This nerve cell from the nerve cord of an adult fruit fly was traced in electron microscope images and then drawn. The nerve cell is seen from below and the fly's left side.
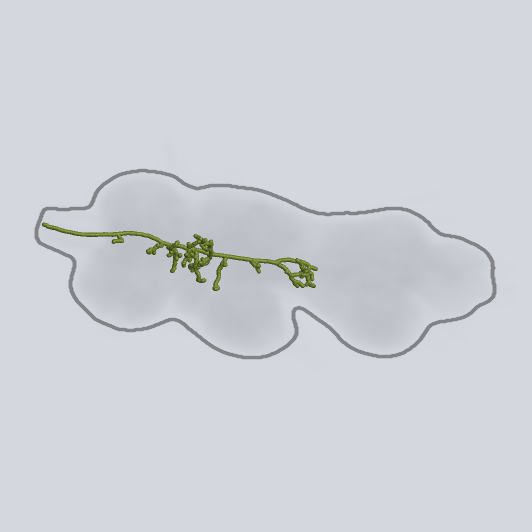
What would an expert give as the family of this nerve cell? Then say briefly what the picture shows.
Its family is DNpe. This is a descending neuron. The drawing shows no cell body. In this view it is more than twice as wide as it is tall.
